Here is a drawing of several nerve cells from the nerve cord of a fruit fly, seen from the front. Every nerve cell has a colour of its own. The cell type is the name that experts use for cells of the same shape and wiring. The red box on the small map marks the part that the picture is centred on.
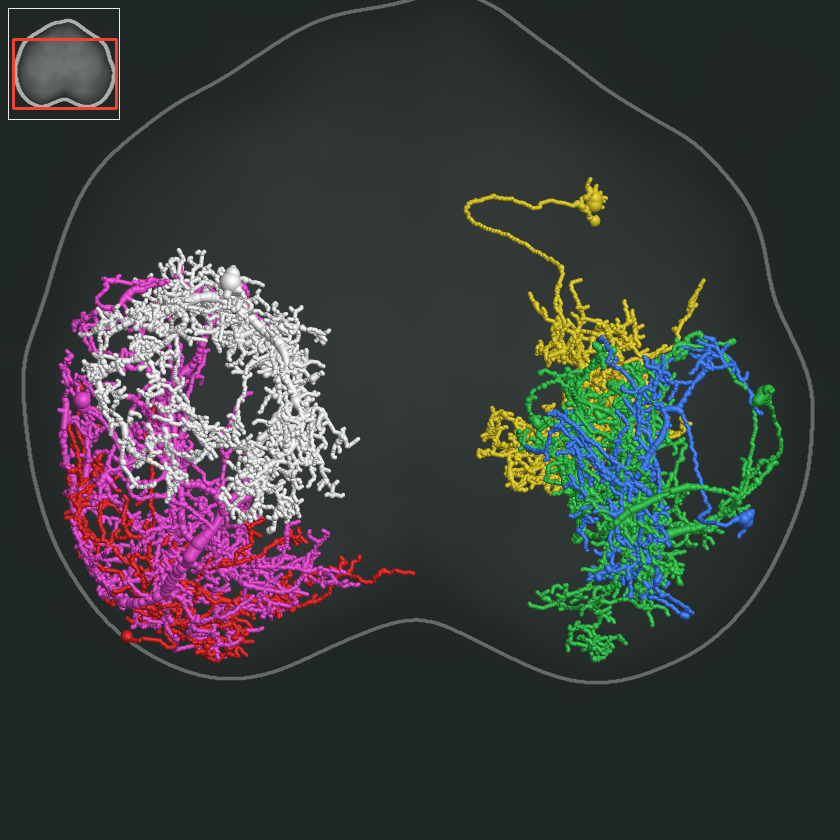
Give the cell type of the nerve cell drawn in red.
IN13A054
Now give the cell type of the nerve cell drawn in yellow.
IN21A019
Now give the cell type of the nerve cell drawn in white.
IN17A025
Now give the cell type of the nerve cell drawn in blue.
IN08A024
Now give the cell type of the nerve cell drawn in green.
IN09A010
